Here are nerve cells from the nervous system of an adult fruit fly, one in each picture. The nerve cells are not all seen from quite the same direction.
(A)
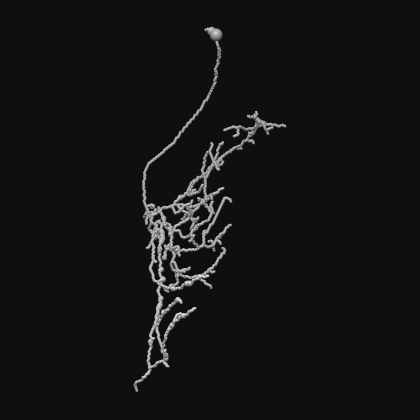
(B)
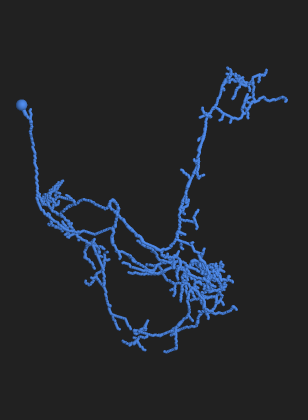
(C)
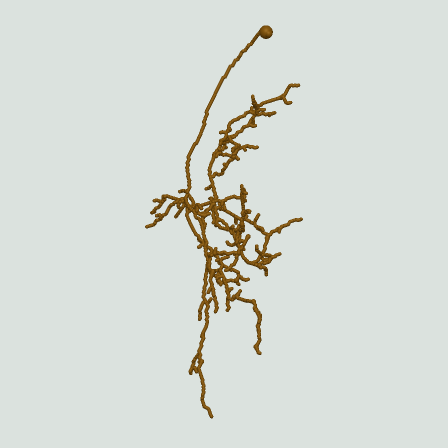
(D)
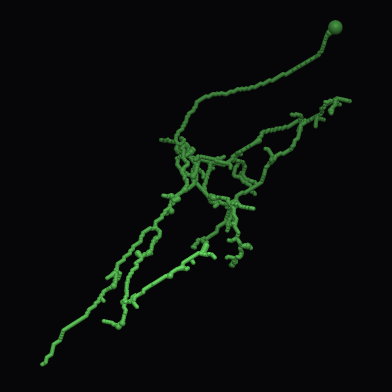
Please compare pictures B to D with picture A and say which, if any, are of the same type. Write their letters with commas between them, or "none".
C, D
